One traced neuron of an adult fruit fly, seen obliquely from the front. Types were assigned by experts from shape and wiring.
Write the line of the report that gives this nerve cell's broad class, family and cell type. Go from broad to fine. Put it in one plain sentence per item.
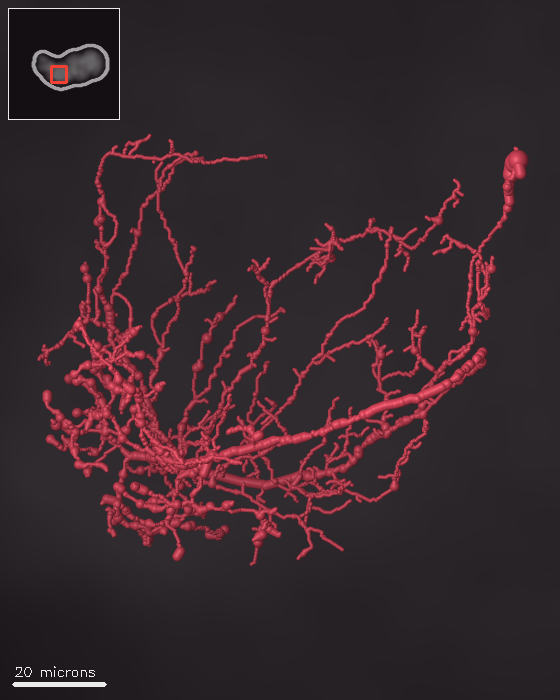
A nerve-cord intrinsic neuron of hemilineage 09A, type IN09A014.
